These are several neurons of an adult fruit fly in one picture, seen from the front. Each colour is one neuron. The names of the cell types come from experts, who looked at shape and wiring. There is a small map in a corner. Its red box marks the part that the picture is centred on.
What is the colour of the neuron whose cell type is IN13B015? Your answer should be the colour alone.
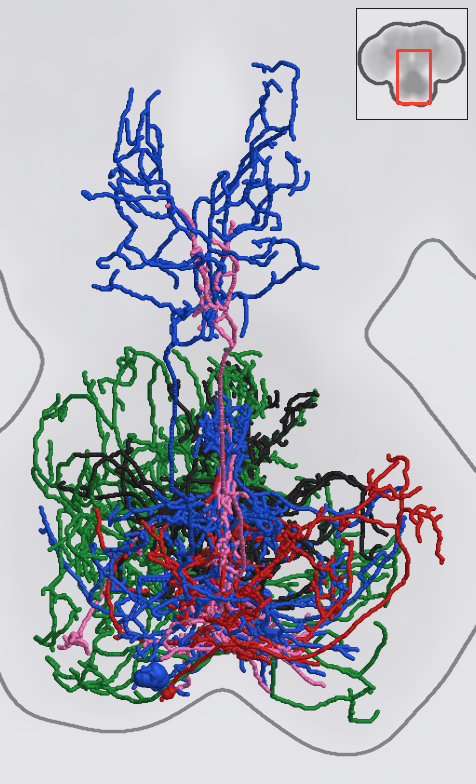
red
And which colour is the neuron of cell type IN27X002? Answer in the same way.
green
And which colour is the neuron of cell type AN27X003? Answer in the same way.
blue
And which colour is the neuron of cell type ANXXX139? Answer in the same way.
pink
